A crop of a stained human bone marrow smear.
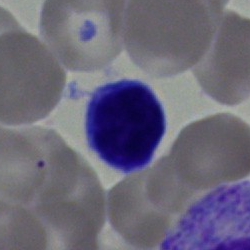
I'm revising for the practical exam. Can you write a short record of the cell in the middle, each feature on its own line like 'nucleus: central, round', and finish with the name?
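Chromatin: dense, deep blue-purple throughout
Nucleus: occupies almost the entire cell
Cytoplasm: no distinct rim visible around the nucleus
Border: round and smooth
Identity: lymphocyte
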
